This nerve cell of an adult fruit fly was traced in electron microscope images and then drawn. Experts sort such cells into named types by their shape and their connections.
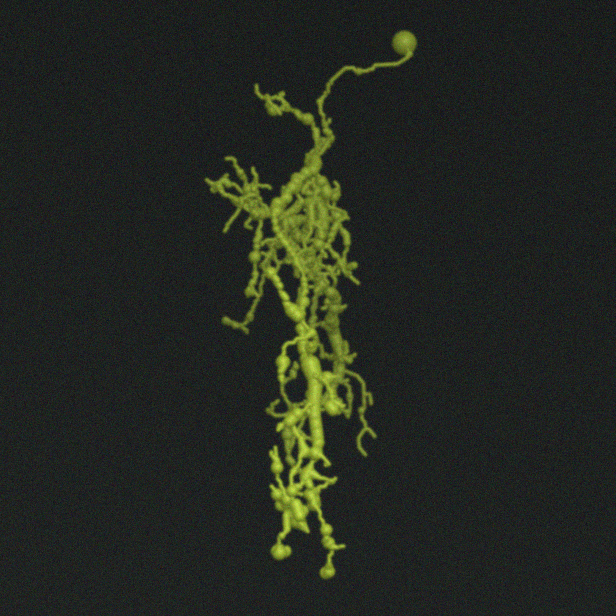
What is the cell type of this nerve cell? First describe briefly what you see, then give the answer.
The picture shows dozens of branch ends. In this view it is more than twice as tall as it is wide. This is a central-brain intrinsic neuron. Its cell type is PS281.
